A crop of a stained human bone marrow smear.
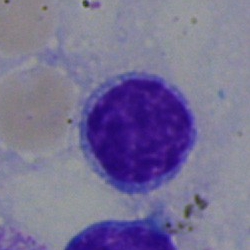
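Lymphocyte, central cell, stained human bone marrow smear. Round, smooth outline. Chromatin dense dark purple, small paler streaks between darker clumps. No visible nucleoli. Cytoplasm without granules.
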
